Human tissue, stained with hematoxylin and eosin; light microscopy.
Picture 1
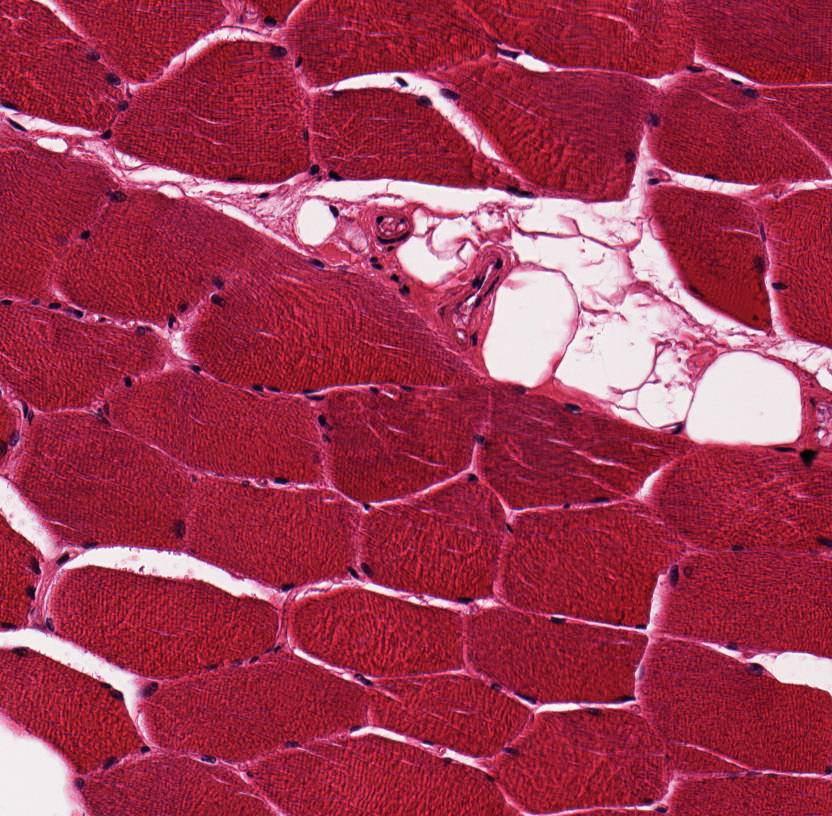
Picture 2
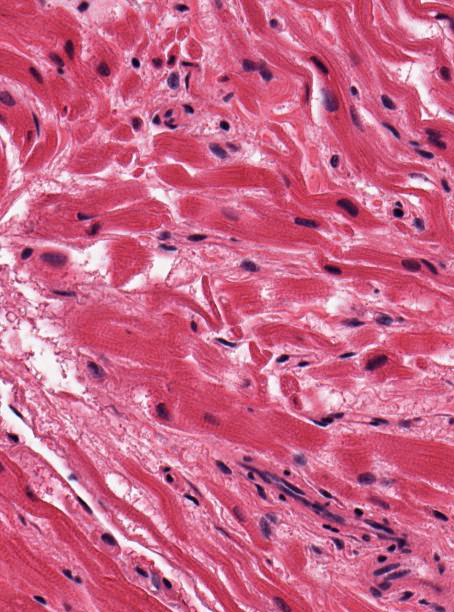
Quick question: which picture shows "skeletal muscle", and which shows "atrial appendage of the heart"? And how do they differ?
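That's skeletal muscle in picture 1, and the atrial appendage of the heart in picture 2. In the skeletal muscle the nuclei are small, dark and flattened at the fibre edges, the cytoplasm is deeply eosinophilic with a fine fibrillar texture, and white shrinkage clefts part many fibres. The atrial fibres branch and join rather than running as separate parallel cells, and their cytoplasm is bright pink. Small dark elongated spindle-shaped nuclei cluster between fibres at lower right, and there's no fat anywhere.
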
